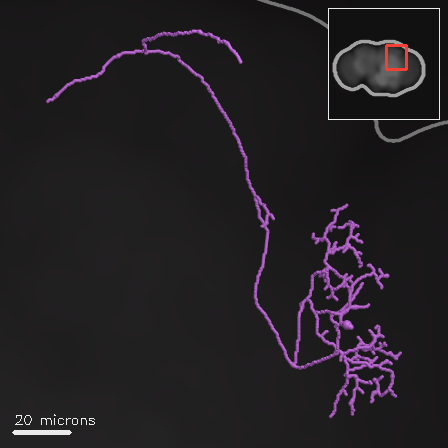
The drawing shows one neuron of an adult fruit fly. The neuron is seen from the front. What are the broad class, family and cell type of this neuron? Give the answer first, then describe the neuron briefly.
This is a visual projection neuron. The family is LoVP. The cell type is LoVP6. The cell body is at the lower right of the picture. By the scale bar it is about 140 microns tall in this view. Dozens of branch ends can be seen.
